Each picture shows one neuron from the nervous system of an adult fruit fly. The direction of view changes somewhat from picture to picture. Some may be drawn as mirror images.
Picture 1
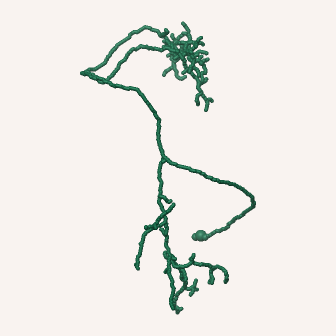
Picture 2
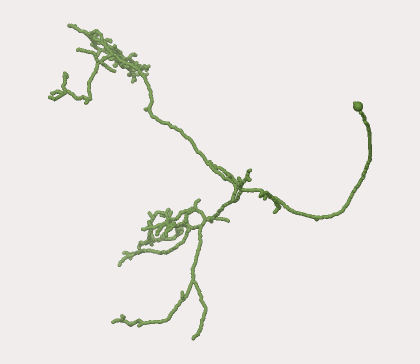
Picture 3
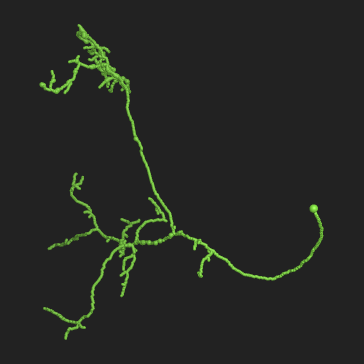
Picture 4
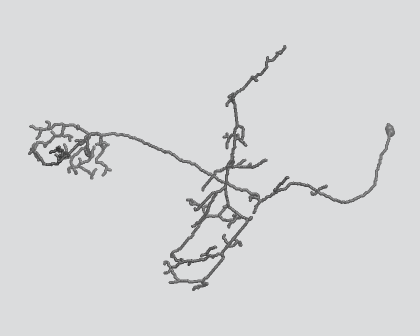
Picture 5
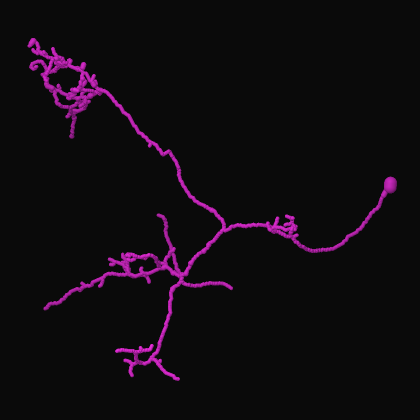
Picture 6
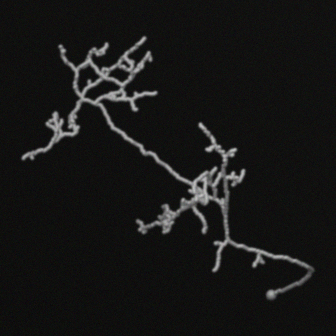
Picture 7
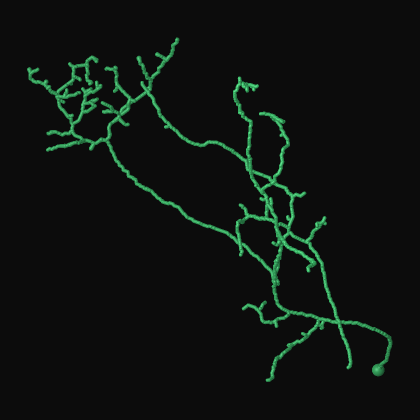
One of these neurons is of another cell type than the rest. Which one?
1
